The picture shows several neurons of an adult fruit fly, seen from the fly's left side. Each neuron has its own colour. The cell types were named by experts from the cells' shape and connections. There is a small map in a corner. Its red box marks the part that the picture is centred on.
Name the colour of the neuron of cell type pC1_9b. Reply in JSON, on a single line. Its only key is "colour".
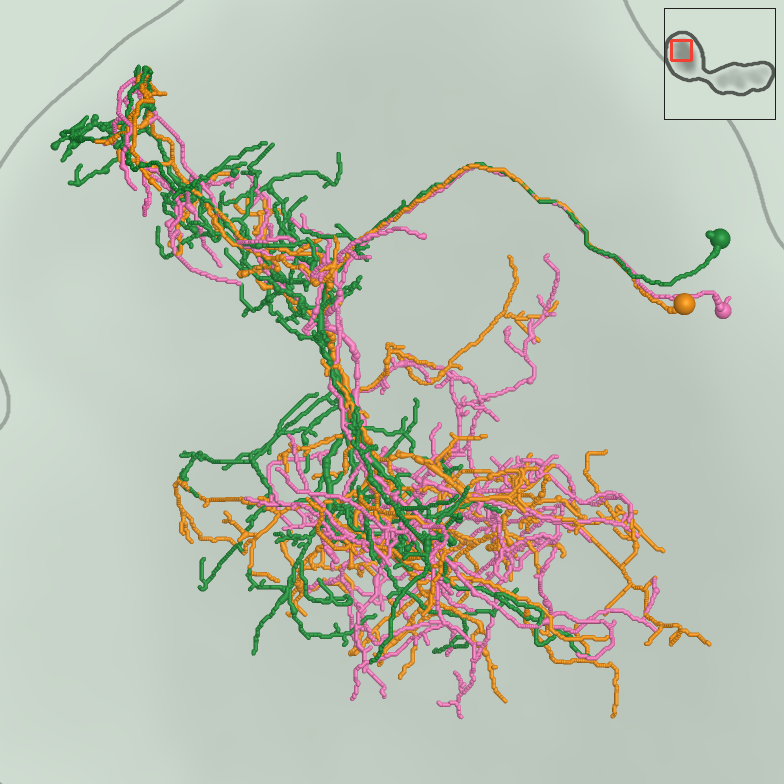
{"colour": "pink"}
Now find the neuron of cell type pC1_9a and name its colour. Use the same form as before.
{"colour": "orange"}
